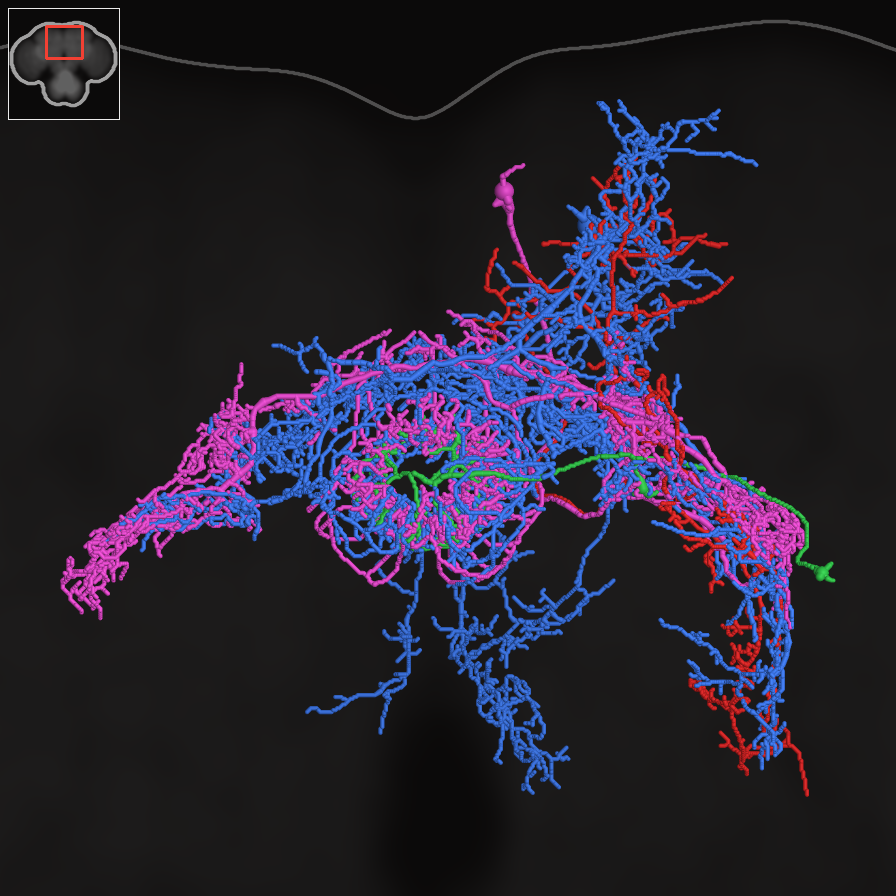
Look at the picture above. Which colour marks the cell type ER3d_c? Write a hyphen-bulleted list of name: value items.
- colour: green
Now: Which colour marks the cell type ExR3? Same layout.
- colour: blue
